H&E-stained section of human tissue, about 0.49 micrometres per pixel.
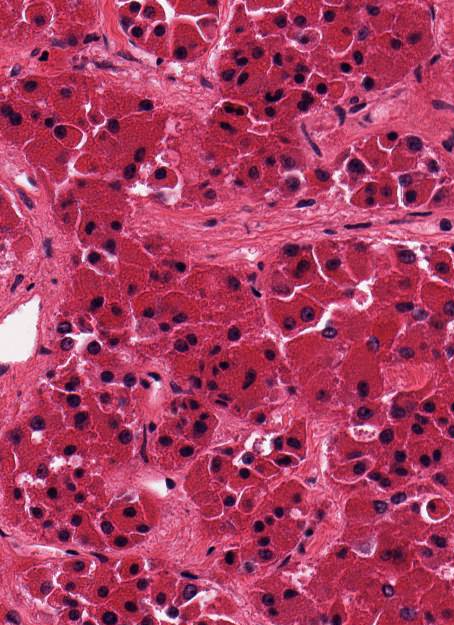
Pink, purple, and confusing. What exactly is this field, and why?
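Pars distalis of the pituitary; first point, arrangement: large polygonal cells lie in nests and cords, separated by thin bands of pink fibrous tissue.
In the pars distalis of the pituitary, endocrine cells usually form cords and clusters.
Second point, cytoplasm: abundant, deeply eosinophilic and finely granular in the large cells.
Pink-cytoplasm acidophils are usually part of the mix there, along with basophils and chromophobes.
Third point, the bands: elongated, dark, spindle-shaped nuclei lie along them. Last point: a small, empty clear space sits at the left edge of the field, near its middle.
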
